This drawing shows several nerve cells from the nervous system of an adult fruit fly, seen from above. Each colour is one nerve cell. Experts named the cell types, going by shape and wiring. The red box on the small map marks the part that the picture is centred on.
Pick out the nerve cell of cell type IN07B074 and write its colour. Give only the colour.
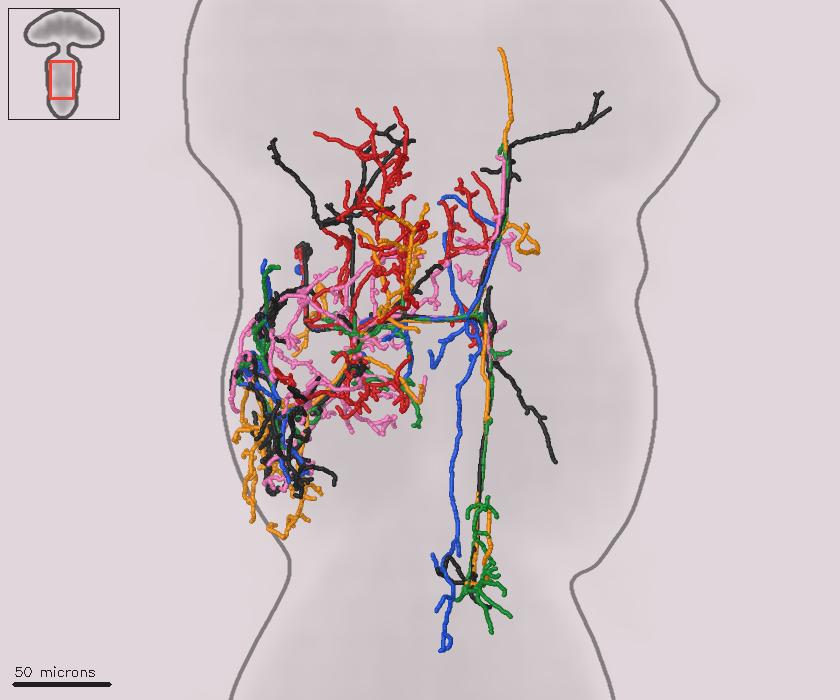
blue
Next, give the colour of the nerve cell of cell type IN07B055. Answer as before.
pink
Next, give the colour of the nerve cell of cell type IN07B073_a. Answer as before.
orange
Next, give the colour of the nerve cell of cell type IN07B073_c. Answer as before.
green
